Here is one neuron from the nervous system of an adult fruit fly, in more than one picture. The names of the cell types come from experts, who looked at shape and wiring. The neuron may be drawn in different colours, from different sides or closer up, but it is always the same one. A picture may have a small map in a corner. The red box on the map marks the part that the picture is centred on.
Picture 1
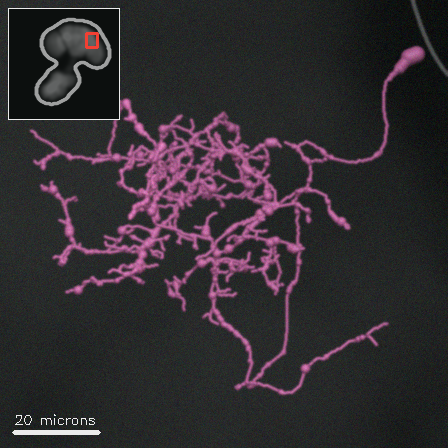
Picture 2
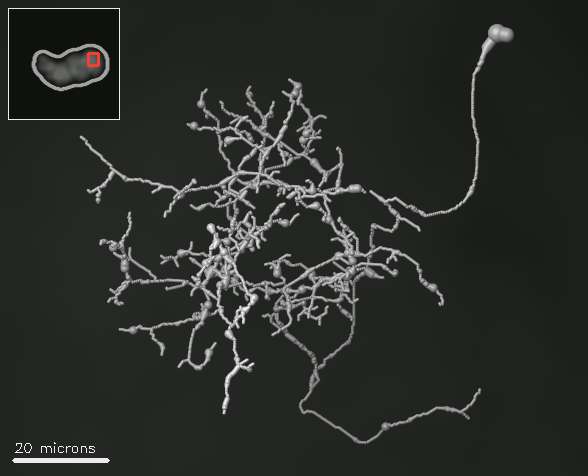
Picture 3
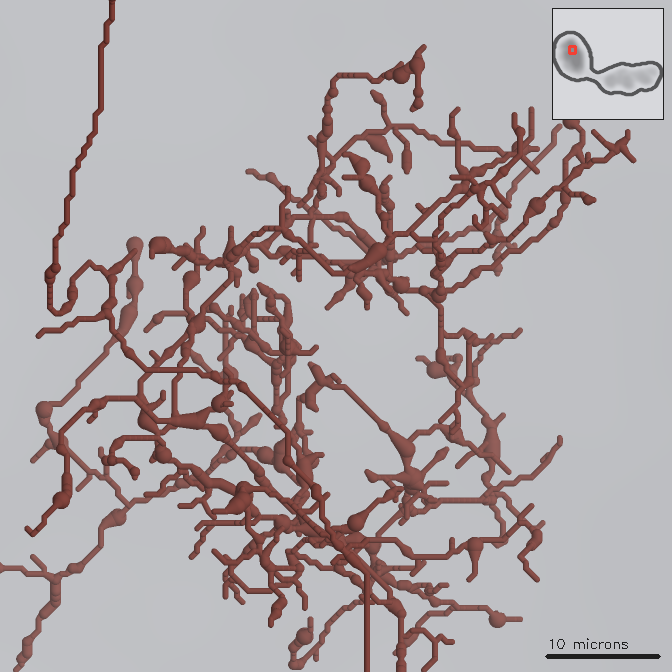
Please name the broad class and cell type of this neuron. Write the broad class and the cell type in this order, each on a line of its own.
central-brain intrinsic neuron
PVLP001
